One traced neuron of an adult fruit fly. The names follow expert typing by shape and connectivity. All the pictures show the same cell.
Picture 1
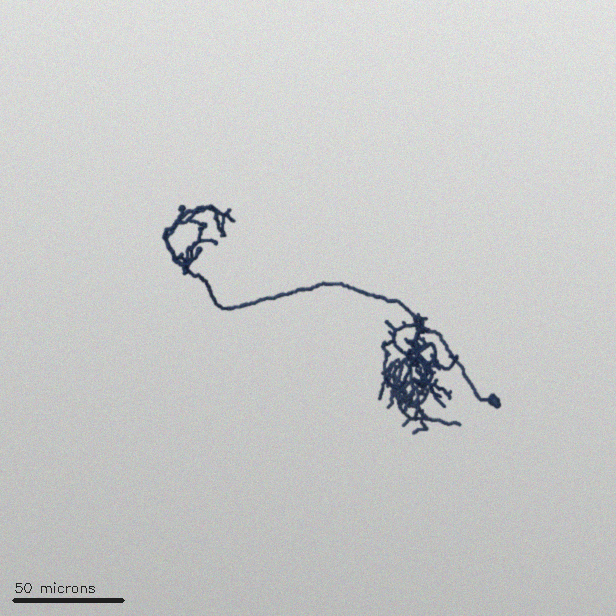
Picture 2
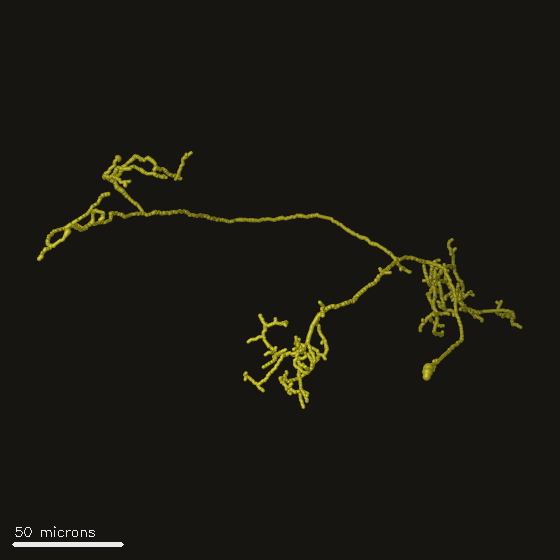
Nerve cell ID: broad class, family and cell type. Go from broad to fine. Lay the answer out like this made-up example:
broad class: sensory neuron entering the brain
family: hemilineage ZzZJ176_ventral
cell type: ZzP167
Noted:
broad class: nerve-cord intrinsic neuron
family: hemilineage 08B
cell type: IN08B052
